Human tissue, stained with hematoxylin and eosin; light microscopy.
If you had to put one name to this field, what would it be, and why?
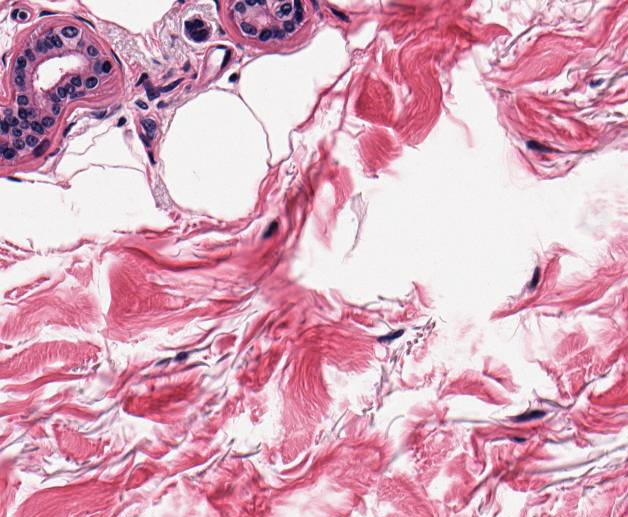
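Dermis: thick, wavy pink collagen bundles run in many directions across most of the field, with sparse small, dark, elongated fibroblast nuclei between them.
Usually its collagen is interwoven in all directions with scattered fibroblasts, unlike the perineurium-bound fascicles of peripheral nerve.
Tubules lined by cuboidal cells with round, dark nuclei cluster in the upper left corner.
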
